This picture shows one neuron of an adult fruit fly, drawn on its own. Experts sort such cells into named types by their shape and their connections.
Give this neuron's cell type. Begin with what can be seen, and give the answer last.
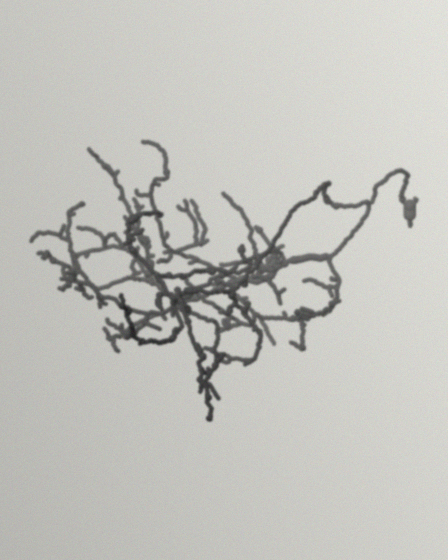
The picture shows dozens of branch ends. As drawn here it is wider than it is tall. Its broad class is central-brain intrinsic neuron. Its cell type is CL077.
